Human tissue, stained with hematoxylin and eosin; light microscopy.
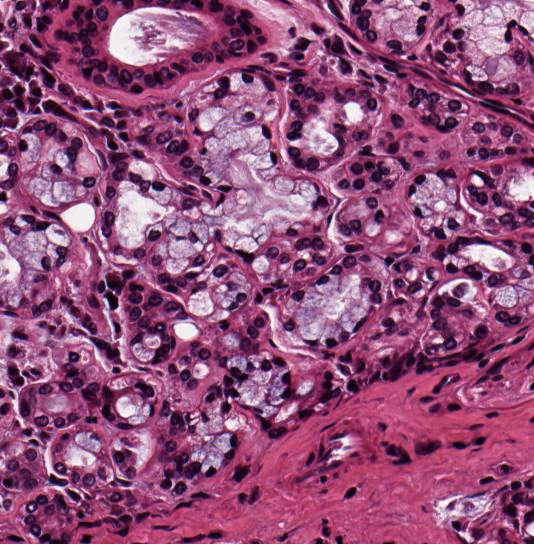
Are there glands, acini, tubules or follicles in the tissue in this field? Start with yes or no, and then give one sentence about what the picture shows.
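Yes. Most of the field is filled with closely packed rounded glandular acini separated by thin strands of connective tissue.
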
